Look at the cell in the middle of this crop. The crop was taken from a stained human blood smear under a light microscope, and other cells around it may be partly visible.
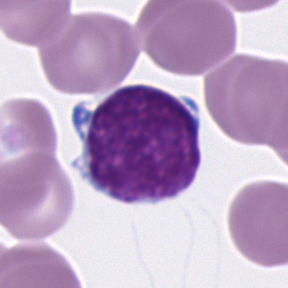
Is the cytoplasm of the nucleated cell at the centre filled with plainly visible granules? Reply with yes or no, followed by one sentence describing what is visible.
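No. No granules are visible in the cytoplasm.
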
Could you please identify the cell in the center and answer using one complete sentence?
The cell in the middle of the field of view is a typical lymphocyte.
